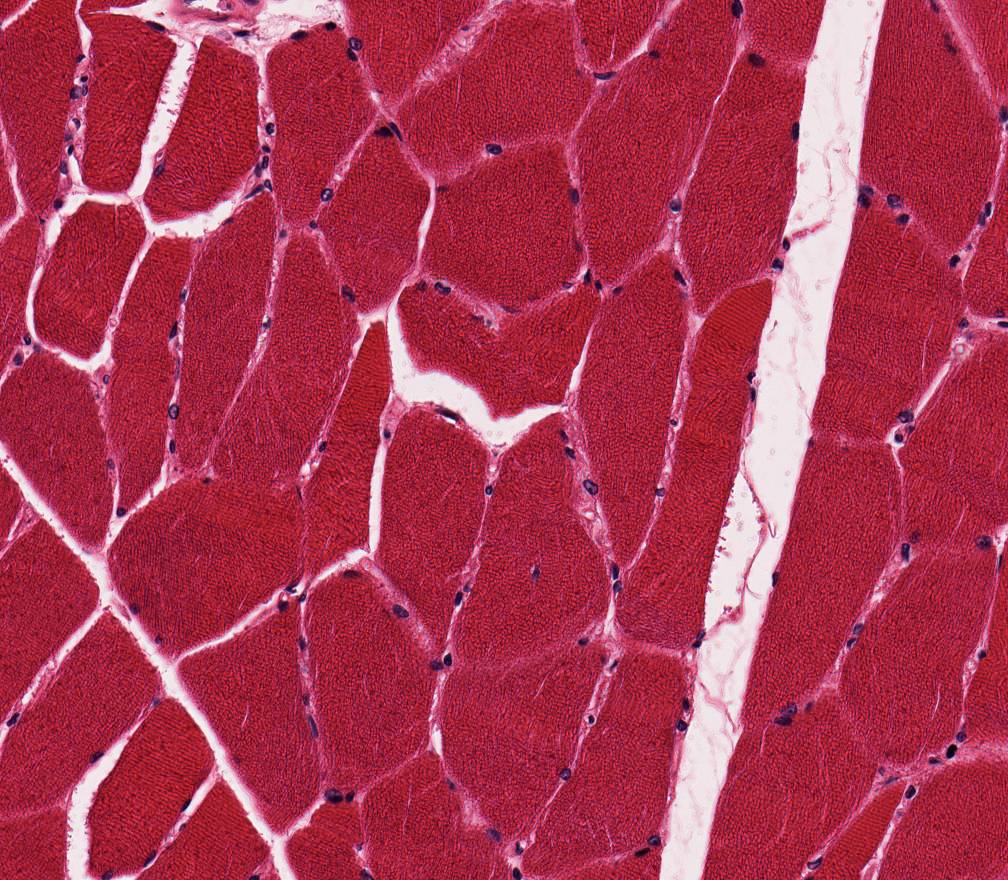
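Skeletal muscle in haematoxylin and eosin stained section: the fibres are angular and polygonal, their straight sides meeting neighbouring fibres. Small dark nuclei lie at the fibre edges, not centrally. The cytoplasm is deep red, finely stippled by myofibrils. No fat cells are present in the field.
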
